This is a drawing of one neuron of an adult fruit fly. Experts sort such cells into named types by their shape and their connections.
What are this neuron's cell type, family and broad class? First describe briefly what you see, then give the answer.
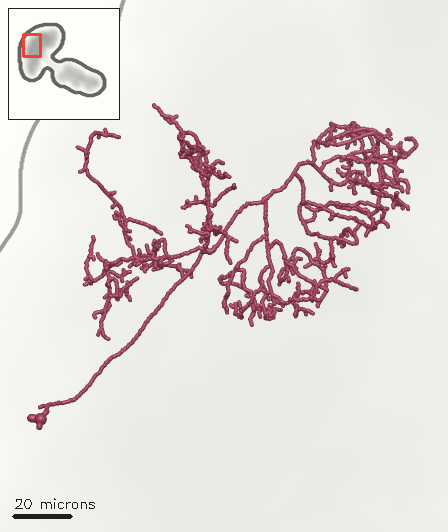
It lies in the brain. The cell body can be seen at the lower left of the picture. By the scale bar it is about 140 microns wide in this view. The cell type is FB5E. The family is hemilineage AOTUv4_ventral. Its broad class is central-brain intrinsic neuron.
